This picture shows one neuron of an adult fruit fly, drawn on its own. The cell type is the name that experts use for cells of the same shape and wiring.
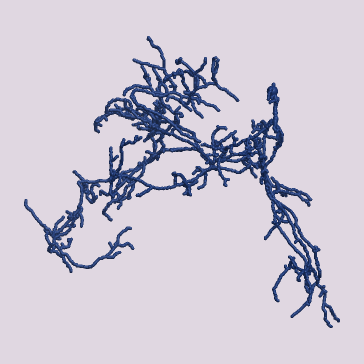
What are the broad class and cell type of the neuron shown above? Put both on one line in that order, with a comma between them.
central-brain intrinsic neuron, SMP238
